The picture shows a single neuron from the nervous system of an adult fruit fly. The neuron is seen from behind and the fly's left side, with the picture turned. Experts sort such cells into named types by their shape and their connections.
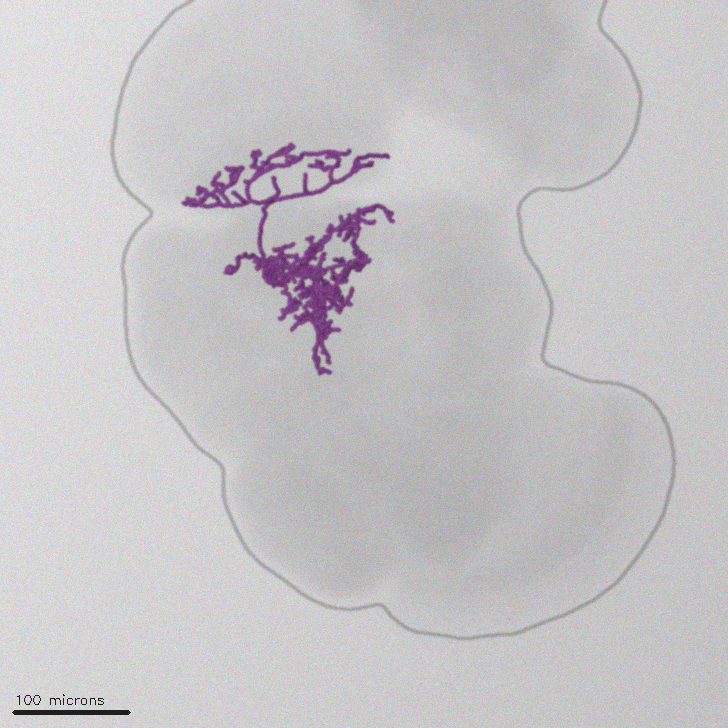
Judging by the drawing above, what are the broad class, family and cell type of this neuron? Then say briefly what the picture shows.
It is a visual centrifugal neuron. Its family is hemilineage VLPp&l1_posterior. The cell type is LoVC15. By the scale bar it is about 200 microns tall in this view. In this view it is about as wide as it is tall.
